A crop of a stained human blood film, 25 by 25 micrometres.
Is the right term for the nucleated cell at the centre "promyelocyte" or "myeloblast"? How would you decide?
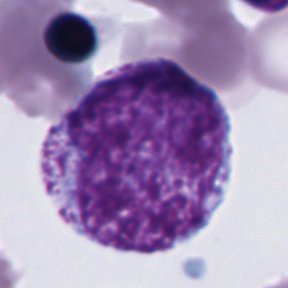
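Promyelocyte. What decides it: granules lie over the darker central area as well as the edge, blurring its boundary.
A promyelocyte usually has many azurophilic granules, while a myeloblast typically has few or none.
The cell is about 17 micrometres across, the dark central mass takes up most of it, and a paler granular zone on a pale bluish background runs mainly along the left edge.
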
